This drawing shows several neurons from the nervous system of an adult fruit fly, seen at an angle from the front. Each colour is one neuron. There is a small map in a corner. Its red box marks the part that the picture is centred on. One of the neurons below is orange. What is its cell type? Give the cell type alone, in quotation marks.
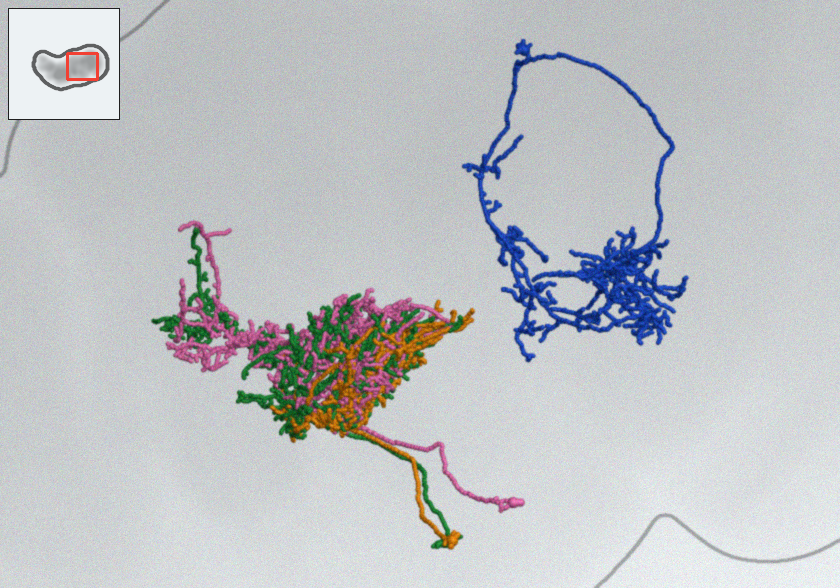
"LAL098"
